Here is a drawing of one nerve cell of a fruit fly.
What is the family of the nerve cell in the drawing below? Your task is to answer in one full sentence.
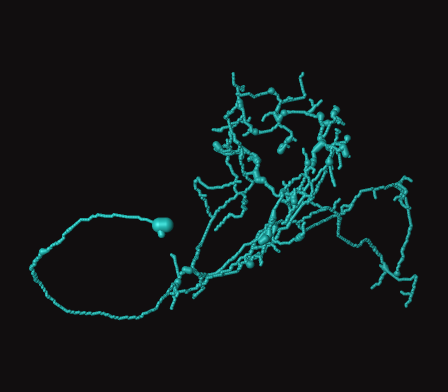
It is hemilineage SLPad1_posterior that is the family of this nerve cell.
